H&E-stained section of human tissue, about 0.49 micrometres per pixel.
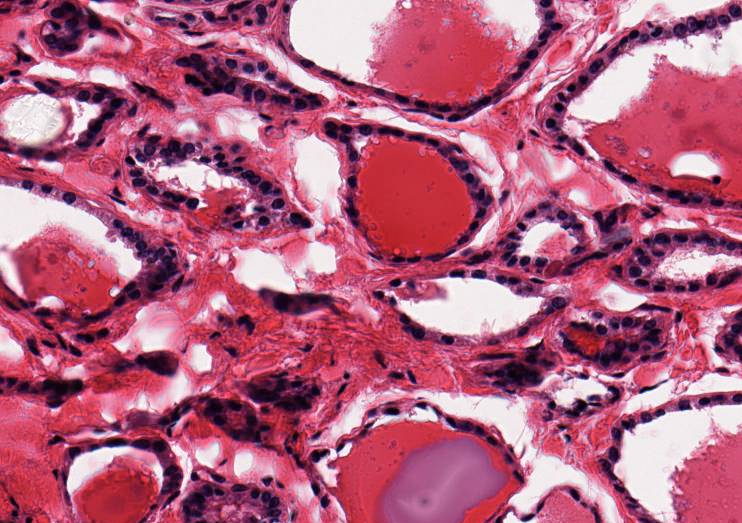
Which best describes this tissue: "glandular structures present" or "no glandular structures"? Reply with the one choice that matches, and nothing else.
Glandular structures present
